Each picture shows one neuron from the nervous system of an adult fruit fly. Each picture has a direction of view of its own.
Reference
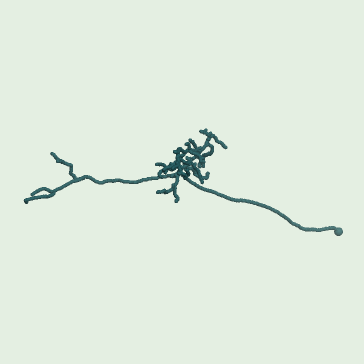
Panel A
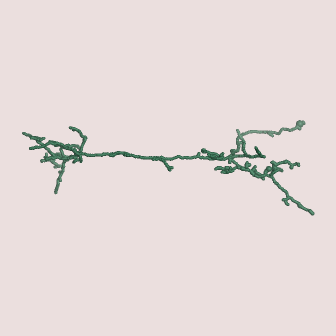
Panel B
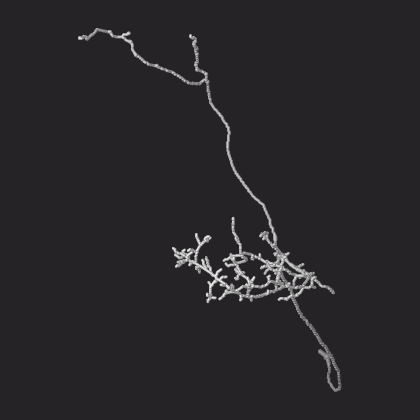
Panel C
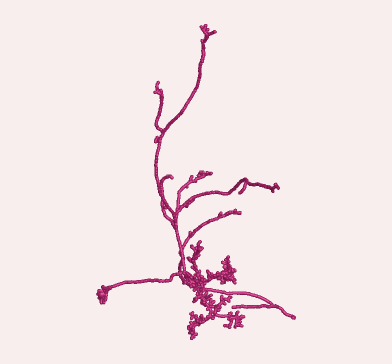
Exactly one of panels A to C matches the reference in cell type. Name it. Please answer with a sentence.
The neuron in panel B is of the same cell type.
